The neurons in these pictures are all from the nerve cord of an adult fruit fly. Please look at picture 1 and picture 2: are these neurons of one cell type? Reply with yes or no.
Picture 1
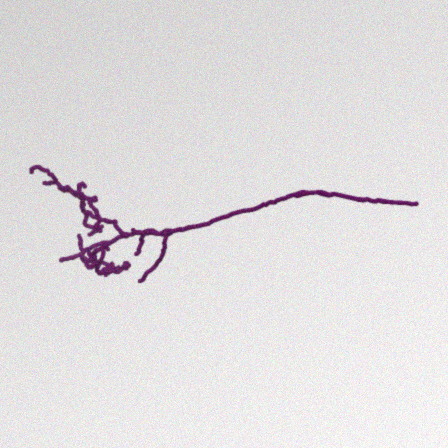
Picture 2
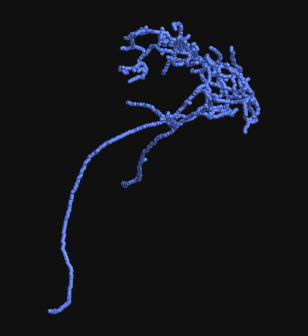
yes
